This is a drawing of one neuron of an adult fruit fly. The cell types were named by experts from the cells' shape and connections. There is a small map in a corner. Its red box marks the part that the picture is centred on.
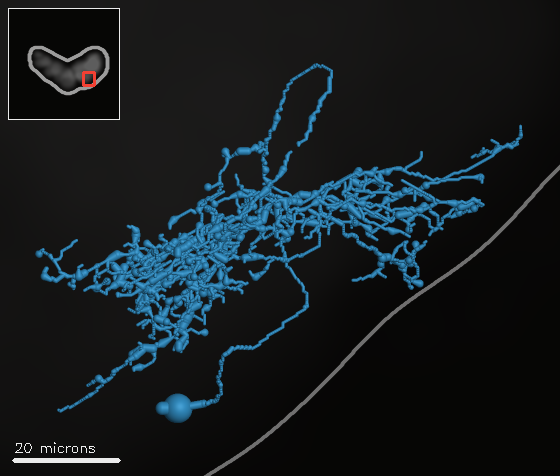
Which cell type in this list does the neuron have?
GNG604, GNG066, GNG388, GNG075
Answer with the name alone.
GNG066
